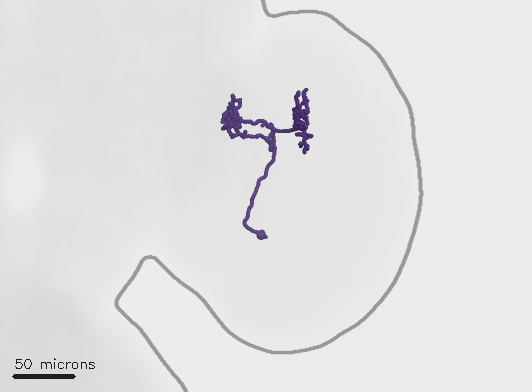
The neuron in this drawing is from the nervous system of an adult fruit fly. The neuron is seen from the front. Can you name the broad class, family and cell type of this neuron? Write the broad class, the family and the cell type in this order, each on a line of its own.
optic-lobe intrinsic neuron
Y
Y14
